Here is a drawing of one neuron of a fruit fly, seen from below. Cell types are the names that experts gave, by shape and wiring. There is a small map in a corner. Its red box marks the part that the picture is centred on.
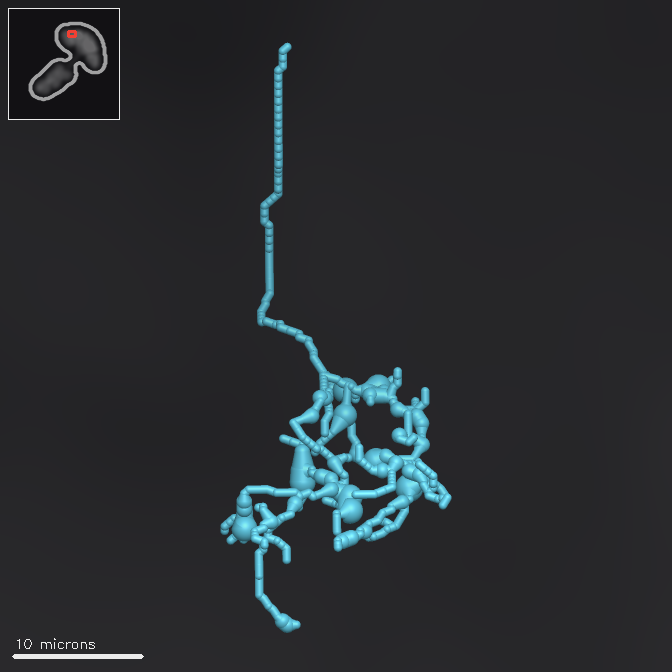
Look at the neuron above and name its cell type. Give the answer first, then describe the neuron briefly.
It is of cell type Cm4. It is an optic-lobe intrinsic neuron. It lies in the brain. No cell body is drawn. From top to bottom in the picture it spans about 45 microns.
